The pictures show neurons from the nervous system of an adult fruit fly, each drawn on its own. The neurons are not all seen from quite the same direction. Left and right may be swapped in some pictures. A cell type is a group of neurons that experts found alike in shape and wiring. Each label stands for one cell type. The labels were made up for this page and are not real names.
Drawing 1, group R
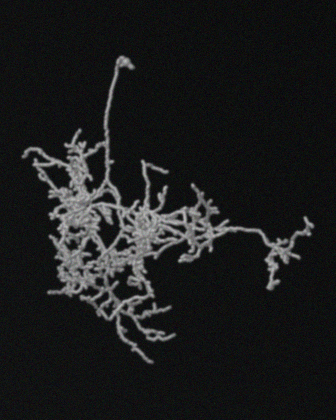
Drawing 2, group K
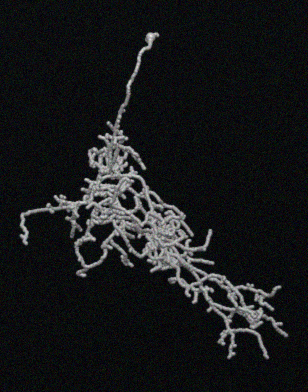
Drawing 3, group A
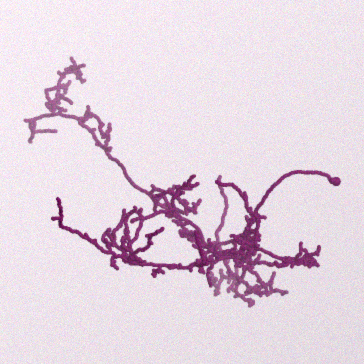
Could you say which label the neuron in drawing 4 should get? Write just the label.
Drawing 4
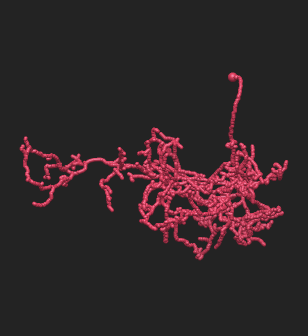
group R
